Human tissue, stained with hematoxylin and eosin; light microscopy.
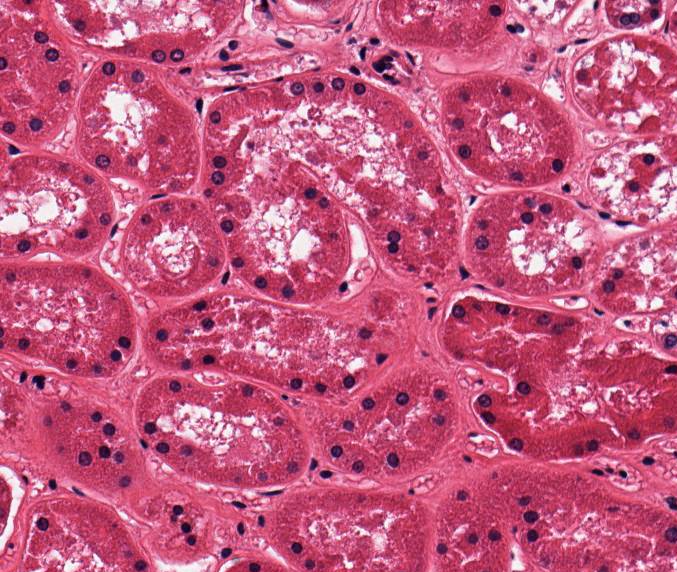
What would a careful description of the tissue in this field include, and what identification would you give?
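Closely packed round to oval tubules, mostly in cross or oblique section, fill the field; no glomerulus is in view. Each is lined by a single layer of cuboidal to low columnar epithelial cells. Their cytoplasm is abundant, deeply eosinophilic and finely granular. This is renal cortex.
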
